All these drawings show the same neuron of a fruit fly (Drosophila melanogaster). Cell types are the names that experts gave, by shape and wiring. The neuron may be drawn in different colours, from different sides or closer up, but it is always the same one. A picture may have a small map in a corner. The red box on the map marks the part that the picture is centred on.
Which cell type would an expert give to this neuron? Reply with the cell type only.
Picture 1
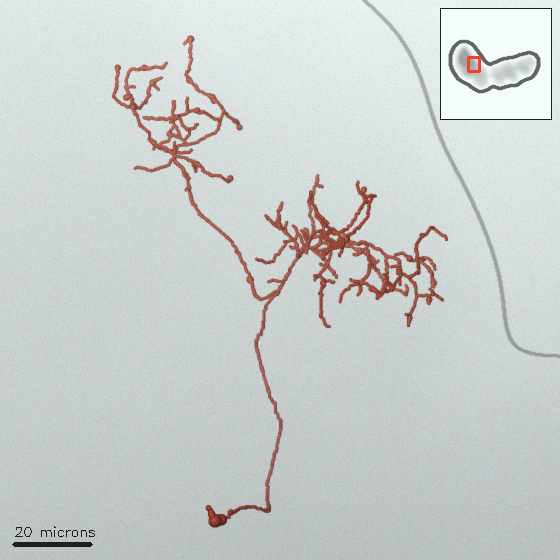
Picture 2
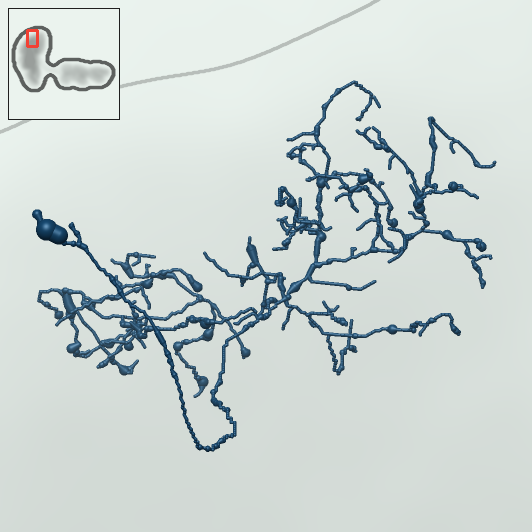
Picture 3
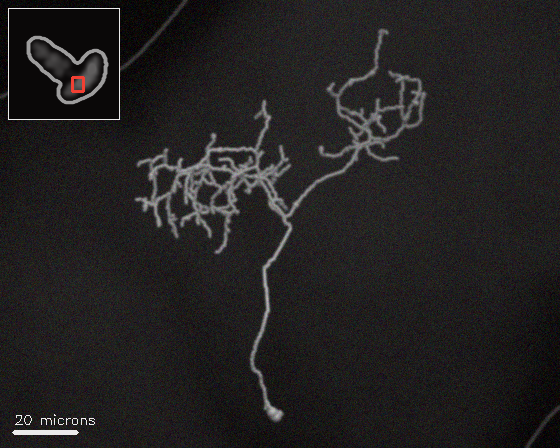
CB1114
